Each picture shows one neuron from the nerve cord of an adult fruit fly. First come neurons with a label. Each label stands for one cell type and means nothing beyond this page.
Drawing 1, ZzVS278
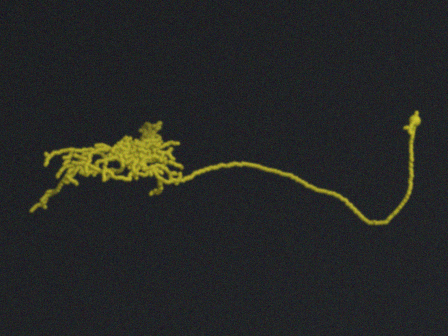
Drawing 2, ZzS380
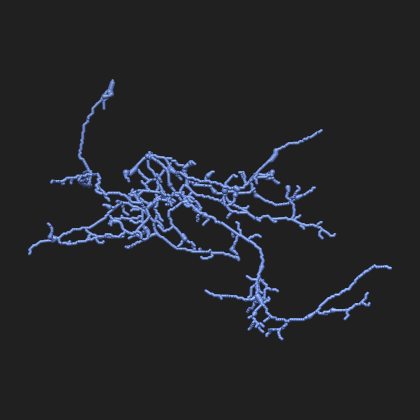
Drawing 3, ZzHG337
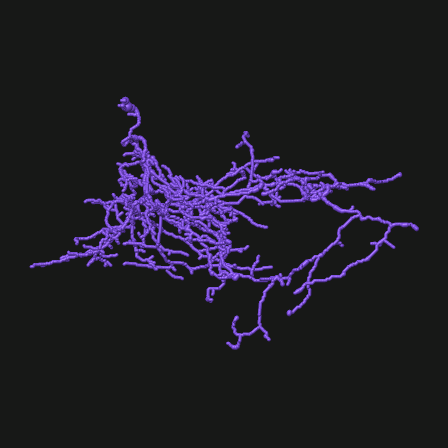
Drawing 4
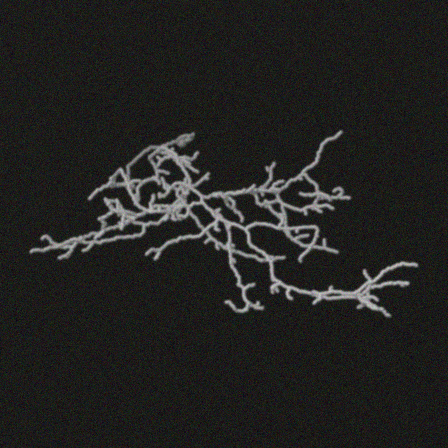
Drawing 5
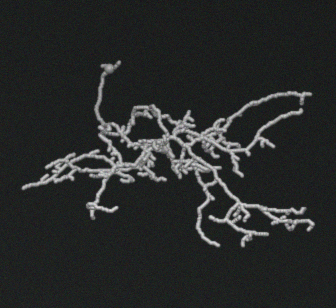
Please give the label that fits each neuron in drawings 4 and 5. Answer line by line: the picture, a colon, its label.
4: ZzS380
5: ZzS380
